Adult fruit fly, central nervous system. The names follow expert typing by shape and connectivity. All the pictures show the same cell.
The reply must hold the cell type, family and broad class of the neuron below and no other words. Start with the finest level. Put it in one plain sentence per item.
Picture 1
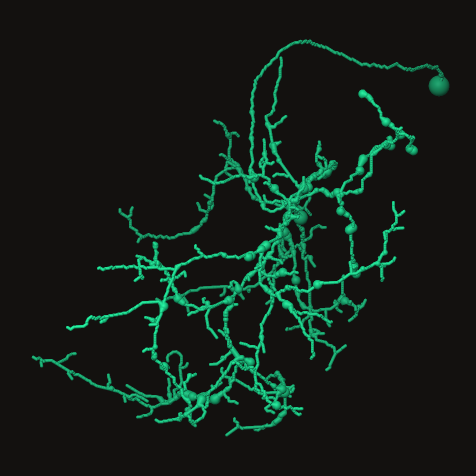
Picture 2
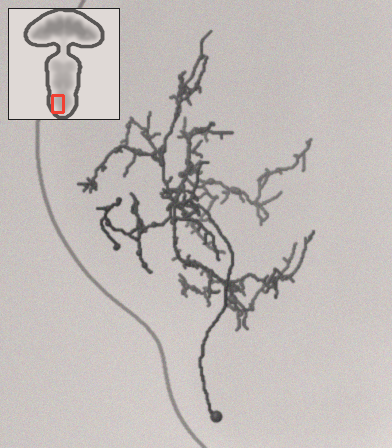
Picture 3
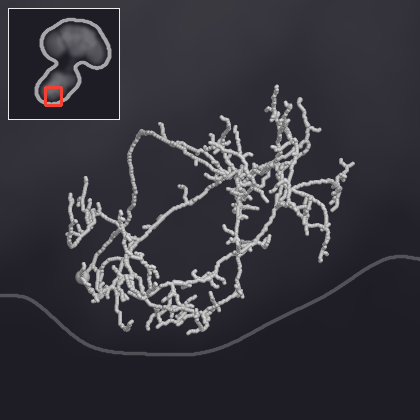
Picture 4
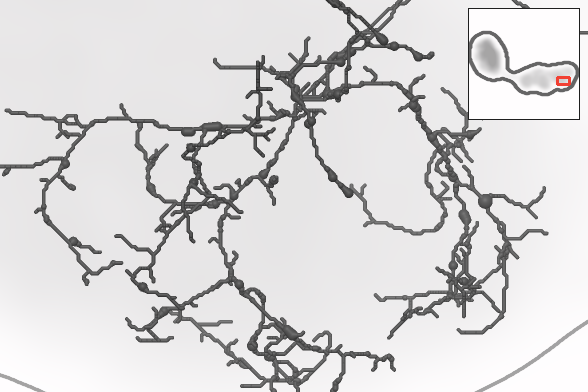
Type IN20A.22A037 of hemilineage 20A.22A, a nerve-cord intrinsic neuron.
